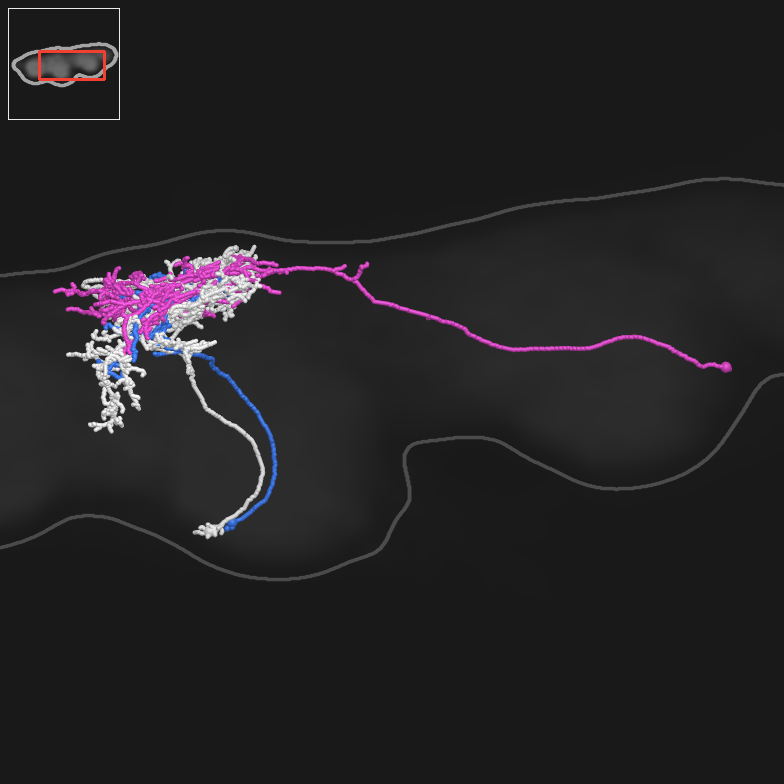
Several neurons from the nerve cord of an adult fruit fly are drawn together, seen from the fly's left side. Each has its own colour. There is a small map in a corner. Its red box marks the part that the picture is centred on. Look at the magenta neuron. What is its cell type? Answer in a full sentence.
The cell type is IN06B066.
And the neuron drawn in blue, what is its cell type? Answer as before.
The cell type is IN06B069.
